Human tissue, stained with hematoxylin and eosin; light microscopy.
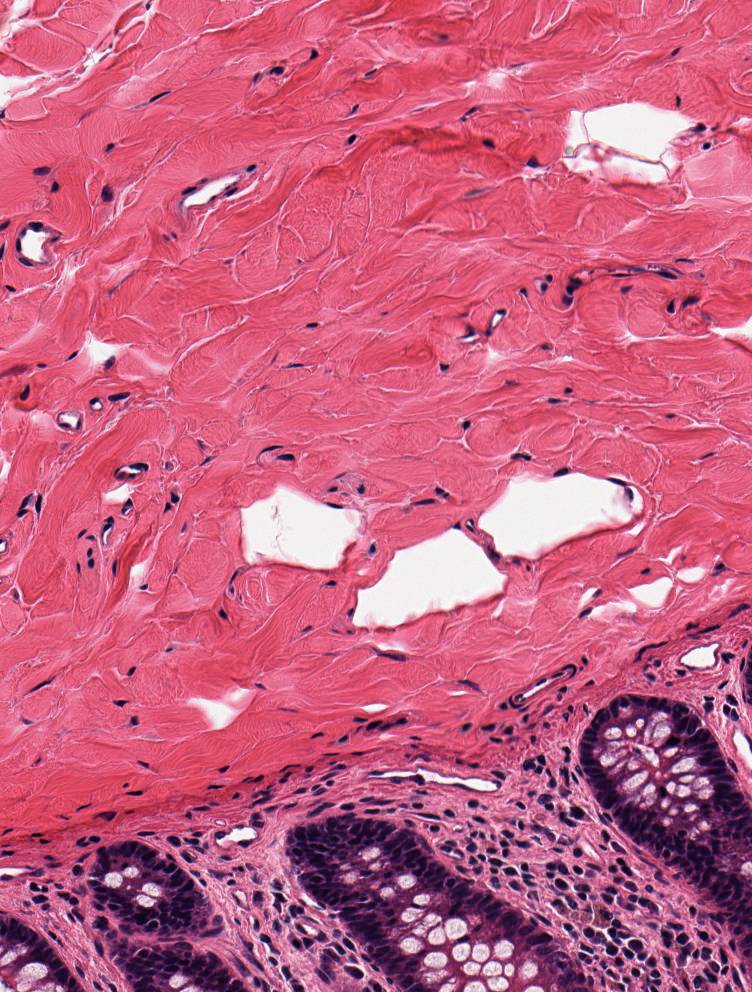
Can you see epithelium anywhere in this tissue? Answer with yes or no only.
Yes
